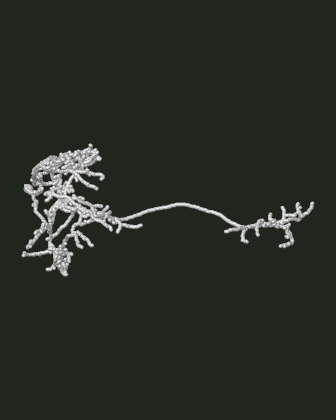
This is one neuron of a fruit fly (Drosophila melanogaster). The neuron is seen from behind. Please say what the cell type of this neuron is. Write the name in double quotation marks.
"SLP033"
